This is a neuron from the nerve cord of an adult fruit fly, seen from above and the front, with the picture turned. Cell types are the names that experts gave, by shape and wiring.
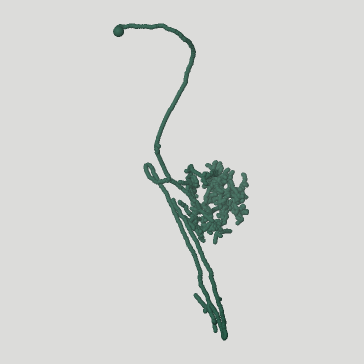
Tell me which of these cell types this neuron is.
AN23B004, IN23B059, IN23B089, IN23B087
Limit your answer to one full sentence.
In terms of cell type, the neuron is IN23B089.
